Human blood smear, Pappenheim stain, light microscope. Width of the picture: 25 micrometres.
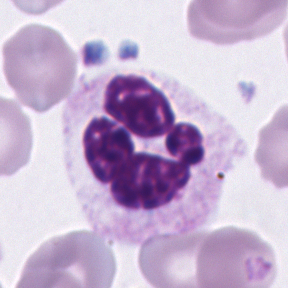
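Segmented neutrophil, the cell in the middle of a stained smear of human peripheral blood. Its nucleus is about 12 by 10 micrometres, with dark purple, coarsely clumped chromatin and no visible nucleoli. The plentiful cytoplasm is pale lilac-pink and shows no vacuoles.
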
